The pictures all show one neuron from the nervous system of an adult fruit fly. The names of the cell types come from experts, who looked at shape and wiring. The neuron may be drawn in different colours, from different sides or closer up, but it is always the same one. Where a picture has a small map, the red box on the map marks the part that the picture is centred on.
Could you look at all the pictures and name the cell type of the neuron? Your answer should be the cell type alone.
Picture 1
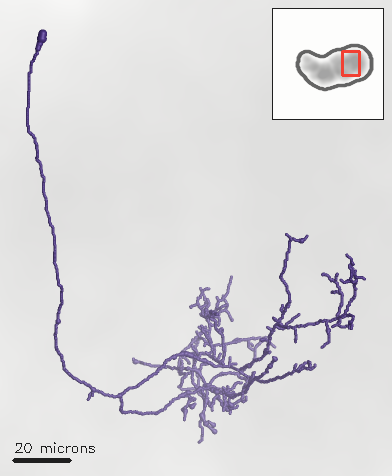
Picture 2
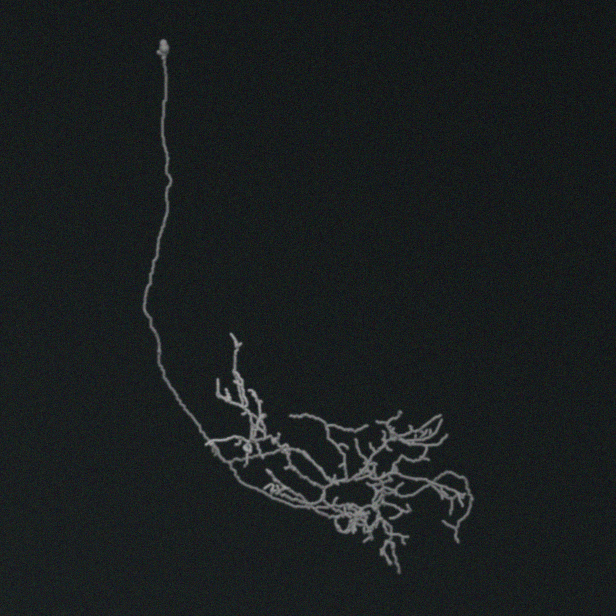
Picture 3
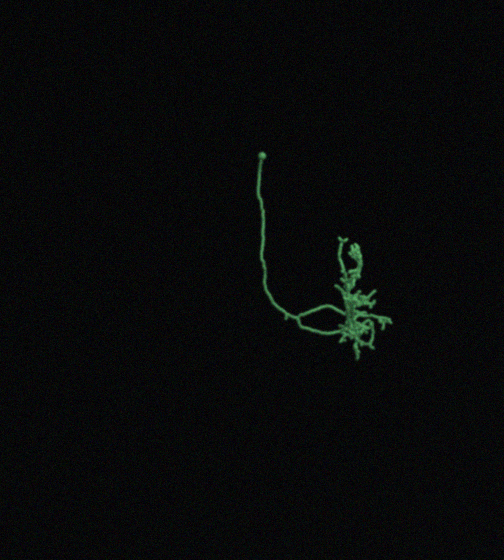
WED095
